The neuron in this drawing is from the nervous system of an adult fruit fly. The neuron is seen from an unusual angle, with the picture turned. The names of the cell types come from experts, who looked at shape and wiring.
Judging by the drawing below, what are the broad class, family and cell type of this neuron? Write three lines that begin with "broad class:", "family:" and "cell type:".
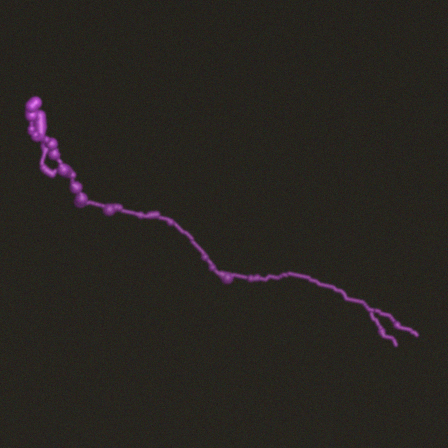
broad class: sensory neuron entering the brain
family: class mechanosensory
cell type: JO-ED2_a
